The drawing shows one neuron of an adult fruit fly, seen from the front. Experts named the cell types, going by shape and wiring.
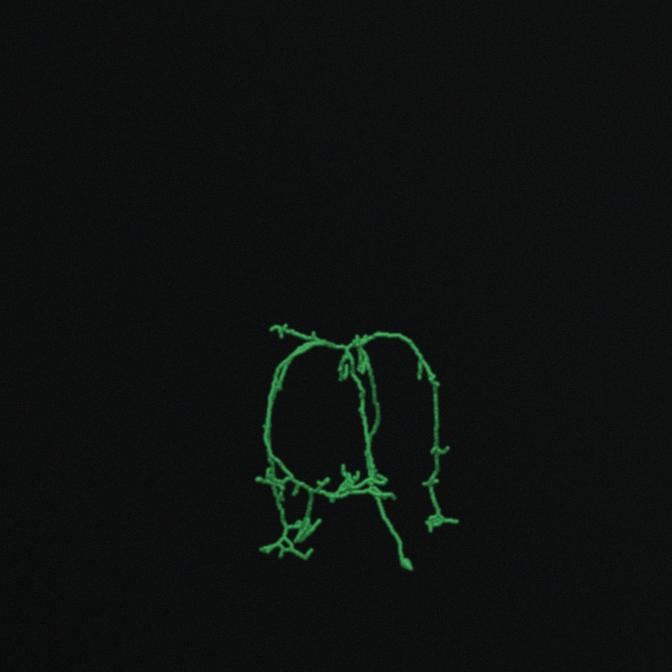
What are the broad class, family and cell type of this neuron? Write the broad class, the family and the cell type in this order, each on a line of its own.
nerve-cord intrinsic neuron
hemilineage 12B
IN12B075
